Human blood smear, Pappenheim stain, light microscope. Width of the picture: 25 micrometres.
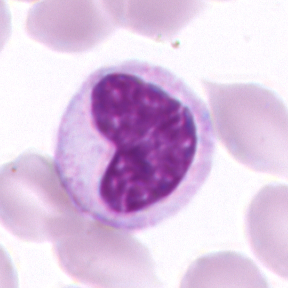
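Metamyelocyte in a stained smear of human peripheral blood. The cell has a round, smooth outline. A notch on the left side of the nucleus gives it a kidney shape, and no nucleoli are visible within it. Fine, dust-like pinkish granules are scattered through the cytoplasm.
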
